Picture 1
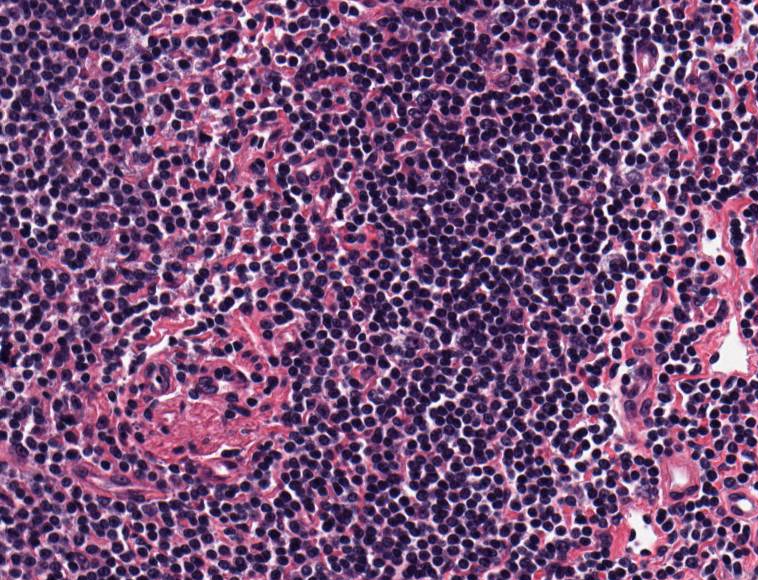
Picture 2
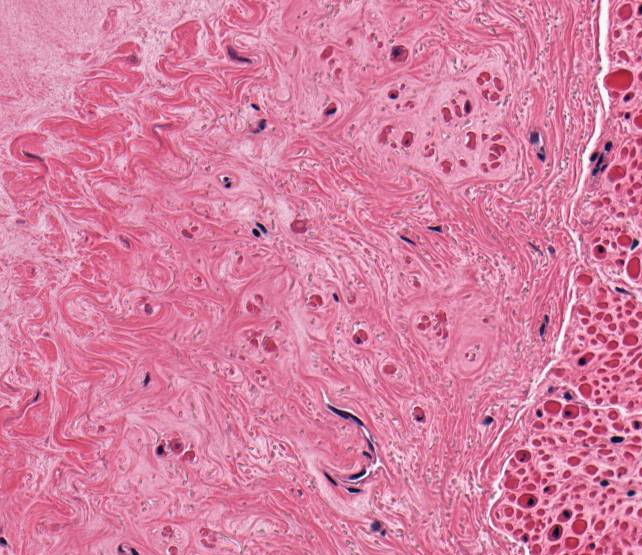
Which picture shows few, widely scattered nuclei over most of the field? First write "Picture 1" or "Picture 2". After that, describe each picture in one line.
Picture 2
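What picture 1 shows: The whole field is a dense, diffuse sheet of small round cells with no follicles or pale germinal centres.
What picture 2 shows: The collagenous stroma is sparsely cellular, with scattered small dark elongated nuclei.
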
